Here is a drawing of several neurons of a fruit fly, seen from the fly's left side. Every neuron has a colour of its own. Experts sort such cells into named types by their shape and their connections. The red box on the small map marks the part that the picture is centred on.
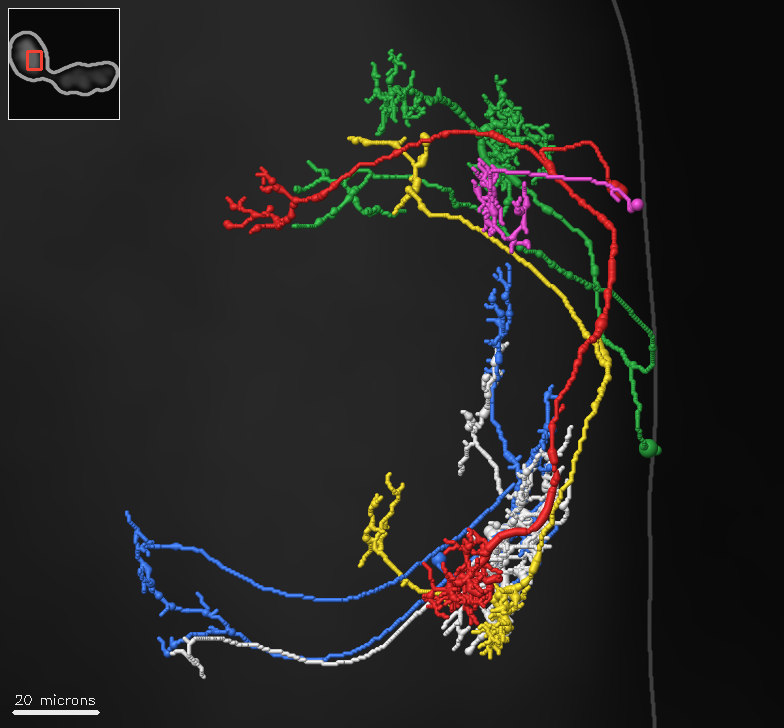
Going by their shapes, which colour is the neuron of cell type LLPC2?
yellow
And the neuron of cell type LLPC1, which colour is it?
green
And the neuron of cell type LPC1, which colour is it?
red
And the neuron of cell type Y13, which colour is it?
blue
